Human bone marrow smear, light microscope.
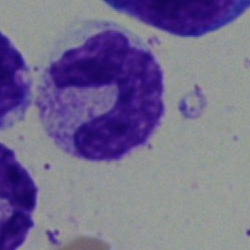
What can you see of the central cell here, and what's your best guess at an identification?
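Look at the outline: roughly round and smooth. The nucleus is a thick curved band, horseshoe-shaped and open toward the left. Its chromatin is dark purple and coarsely clumped, and no nucleoli are visible. So that's a band neutrophil.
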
